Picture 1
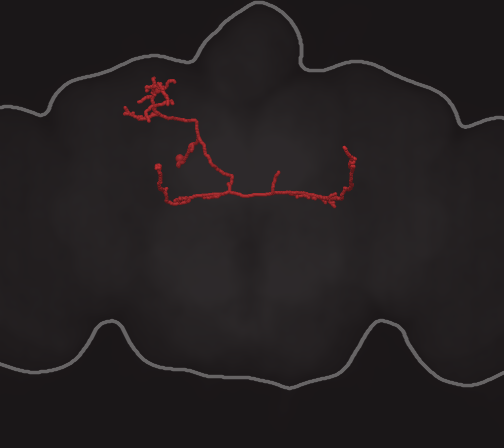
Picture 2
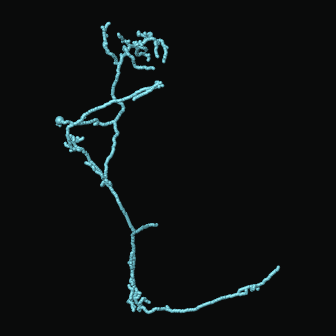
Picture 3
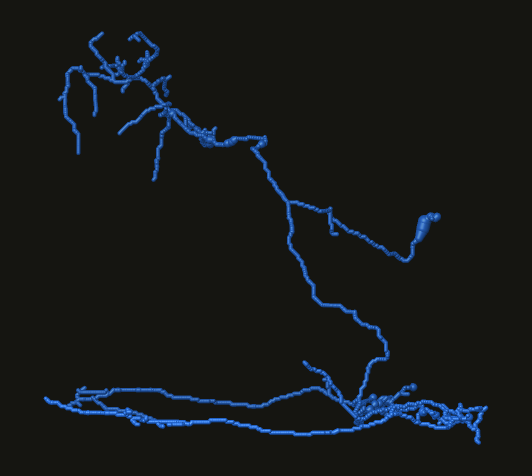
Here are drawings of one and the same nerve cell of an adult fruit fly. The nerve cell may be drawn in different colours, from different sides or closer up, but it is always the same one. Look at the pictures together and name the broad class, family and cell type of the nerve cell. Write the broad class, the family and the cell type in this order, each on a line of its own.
central-brain intrinsic neuron
class DAN
PAM09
